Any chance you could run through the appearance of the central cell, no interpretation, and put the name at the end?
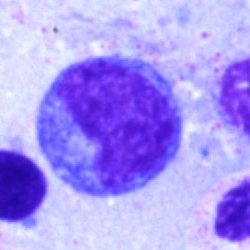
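Outline round, smooth. Nucleus off-centre toward upper right, indented on its left side. Chromatin coarse, clumped in patches. Monocyte.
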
